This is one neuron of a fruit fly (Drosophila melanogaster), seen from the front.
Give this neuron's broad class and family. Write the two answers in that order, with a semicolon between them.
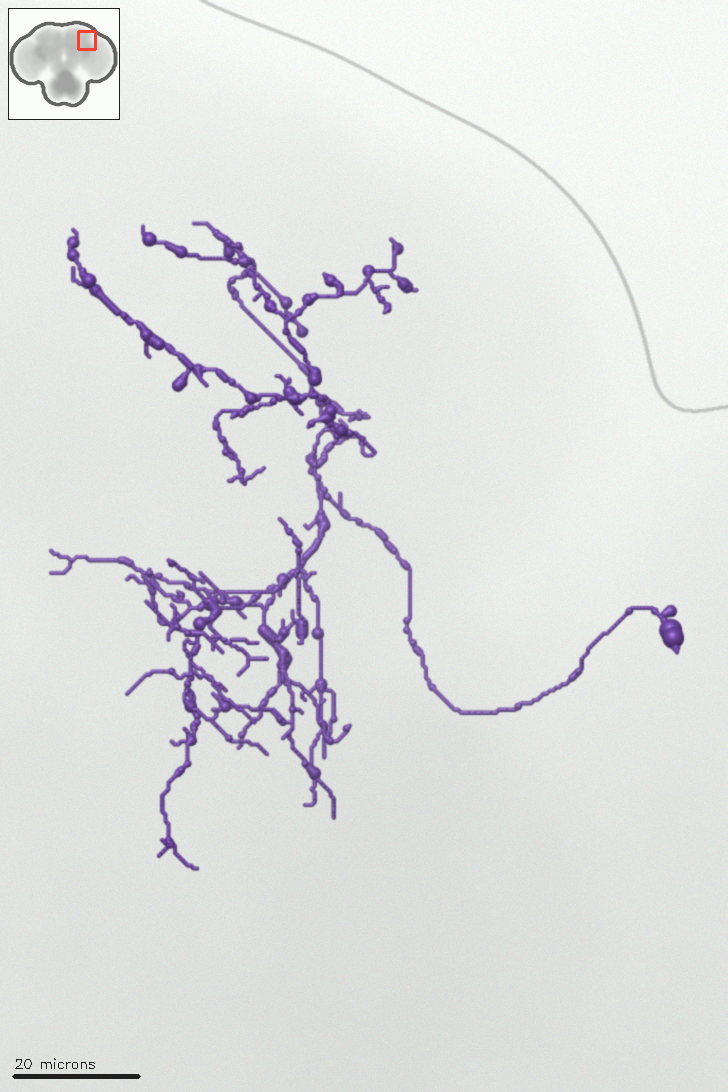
central-brain intrinsic neuron; hemilineage SLPav3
